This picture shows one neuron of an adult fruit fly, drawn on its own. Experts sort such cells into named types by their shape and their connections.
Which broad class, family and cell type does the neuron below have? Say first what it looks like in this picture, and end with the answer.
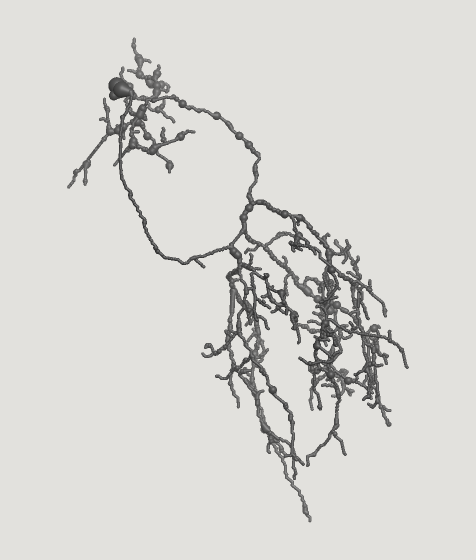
Dozens of branch ends can be seen. In this view it is taller than it is wide. It is a central-brain intrinsic neuron. The family is hemilineage SLPpm3. It is of cell type CB1628.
